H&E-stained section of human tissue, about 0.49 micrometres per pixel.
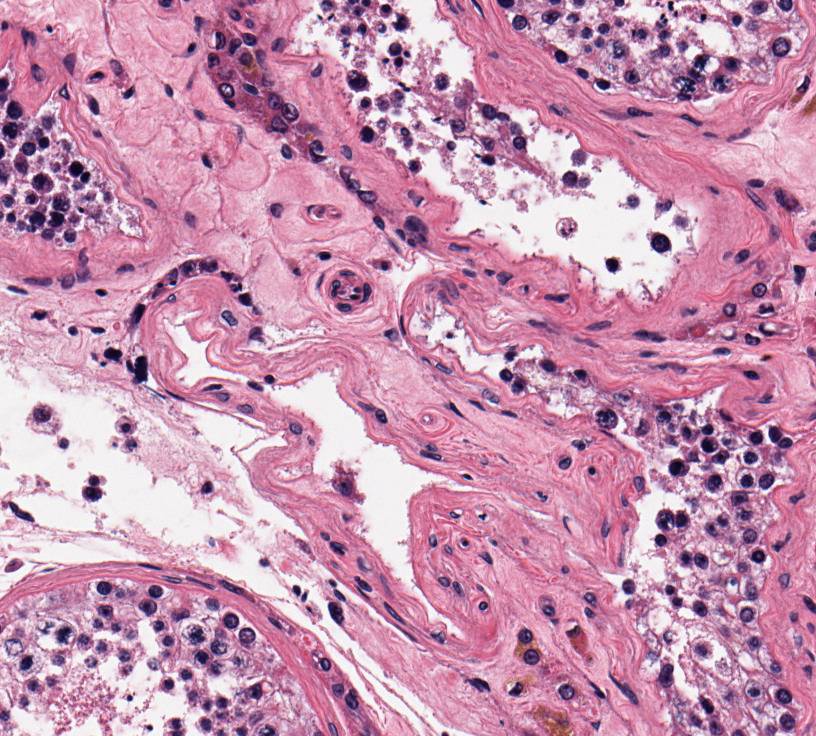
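Testis. Rounded tubular profiles filled with round cells sit at upper left, upper right, right edge and lower left, separated by pink fibrous tissue. Their walls are thick, wavy pink fibrous layers with flattened spindle-shaped nuclei. Inside, cells with round, dark-staining nuclei lie loosely scattered, not in an orderly layer against the wall.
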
